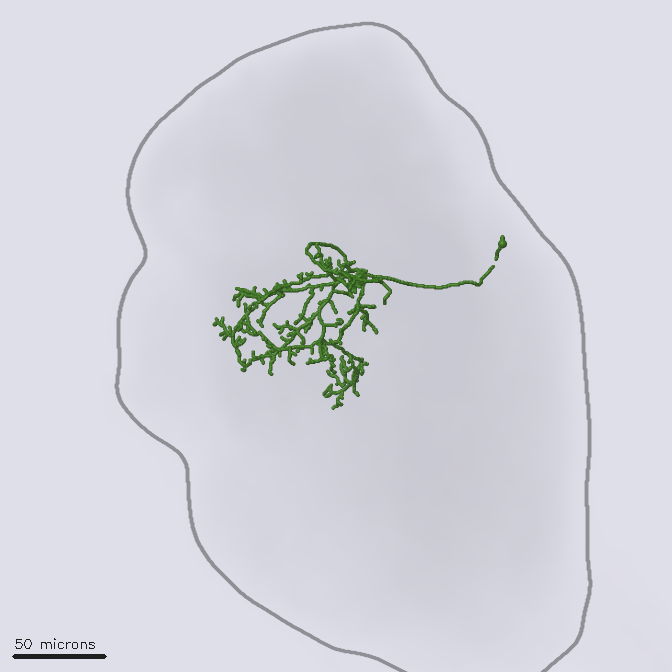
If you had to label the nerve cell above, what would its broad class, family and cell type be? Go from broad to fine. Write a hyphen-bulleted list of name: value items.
- broad class: central-brain intrinsic neuron
- family: hemilineage DL1_ventral
- cell type: AVLP529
